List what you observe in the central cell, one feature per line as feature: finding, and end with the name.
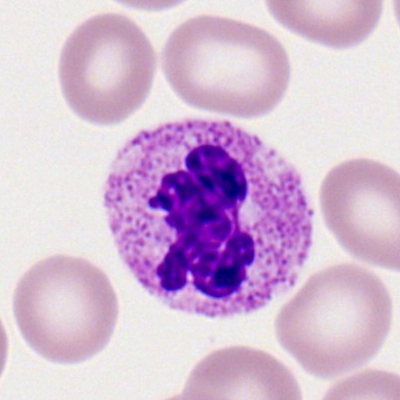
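Shape: round, with a smooth outline
Lobes: several, crowded together mid-cell
Nucleoli: none to be seen
Granules: don't hide the nuclear outline
Identity: segmented neutrophil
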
